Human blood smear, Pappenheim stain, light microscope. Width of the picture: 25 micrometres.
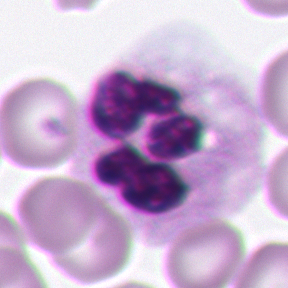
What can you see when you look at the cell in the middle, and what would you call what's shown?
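Several separate lobes make up the nucleus, and they lie in the left half of the cell, leaving more cytoplasm on the right. The chromatin is dark purple and densely clumped, and the cytoplasm contains only fine, faint granules. The cell is a segmented neutrophil.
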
